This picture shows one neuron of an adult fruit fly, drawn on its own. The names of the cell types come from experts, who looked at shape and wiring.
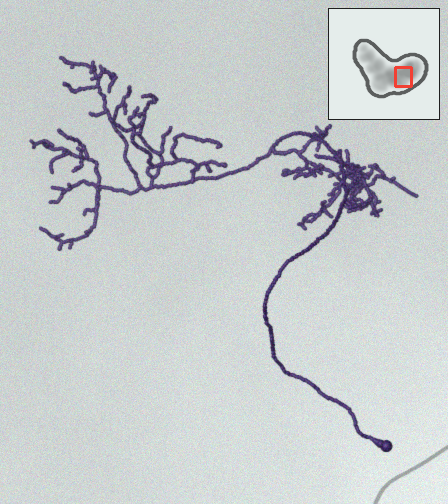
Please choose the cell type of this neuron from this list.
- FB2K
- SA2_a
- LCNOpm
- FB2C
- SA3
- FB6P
FB2K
